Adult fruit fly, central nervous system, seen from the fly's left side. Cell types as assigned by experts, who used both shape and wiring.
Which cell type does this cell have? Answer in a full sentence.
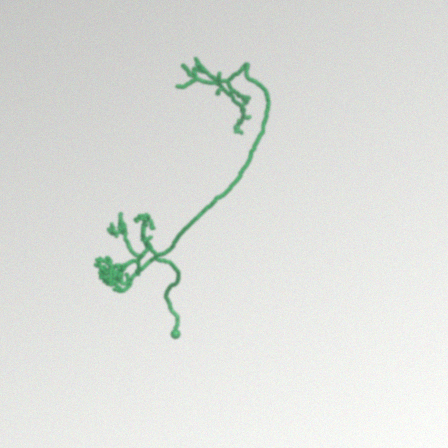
The cell type is M_lvPNm30.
